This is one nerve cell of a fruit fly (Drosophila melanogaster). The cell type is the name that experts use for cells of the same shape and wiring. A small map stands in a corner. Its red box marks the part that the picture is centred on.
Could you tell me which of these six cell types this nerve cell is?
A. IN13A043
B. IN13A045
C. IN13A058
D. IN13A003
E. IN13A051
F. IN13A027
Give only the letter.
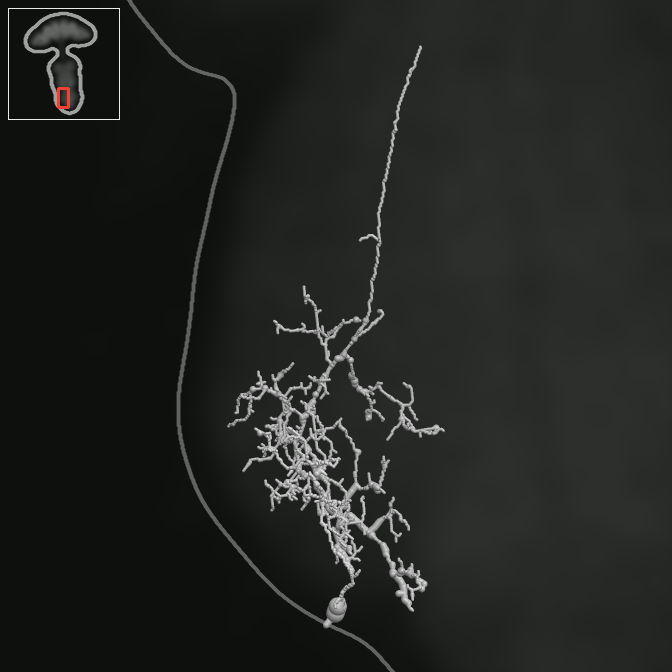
B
